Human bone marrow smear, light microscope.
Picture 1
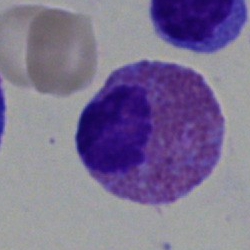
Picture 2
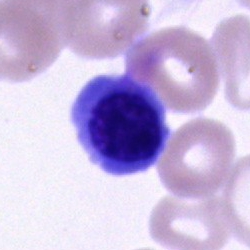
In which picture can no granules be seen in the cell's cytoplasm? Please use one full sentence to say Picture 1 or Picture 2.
Within the cytoplasm of the cell in picture 2, no granule is visible.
